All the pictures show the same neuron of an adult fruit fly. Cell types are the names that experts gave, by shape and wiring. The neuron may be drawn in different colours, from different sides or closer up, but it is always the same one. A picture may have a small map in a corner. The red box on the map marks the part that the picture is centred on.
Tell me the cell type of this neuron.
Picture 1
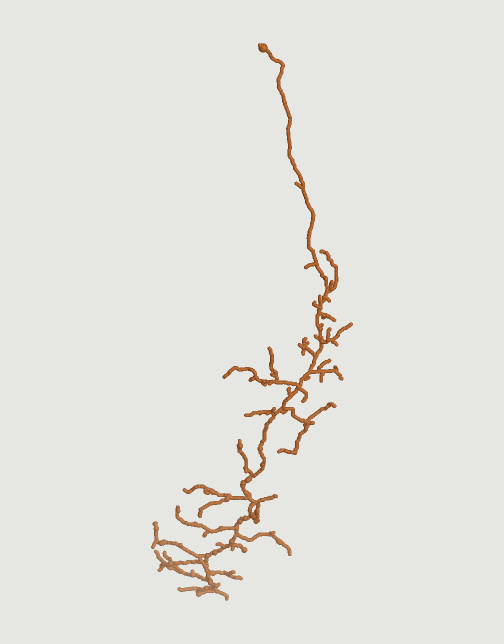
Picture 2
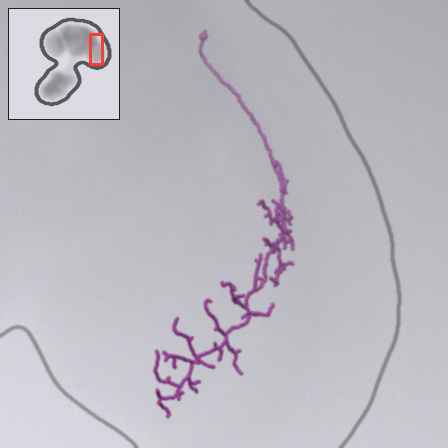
Cm10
